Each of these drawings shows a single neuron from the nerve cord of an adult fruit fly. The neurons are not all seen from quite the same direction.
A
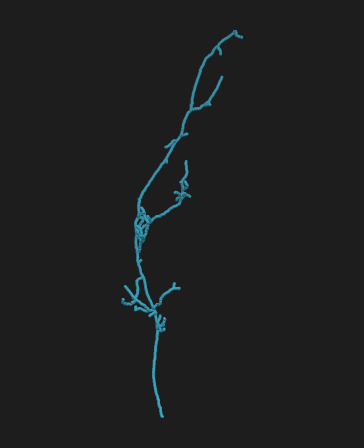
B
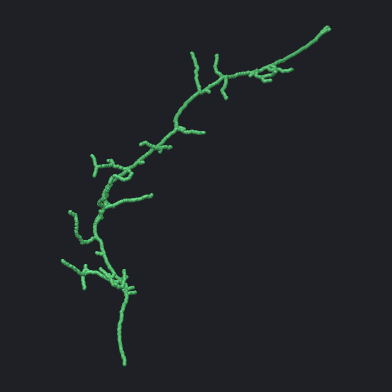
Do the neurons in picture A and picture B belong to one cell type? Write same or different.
different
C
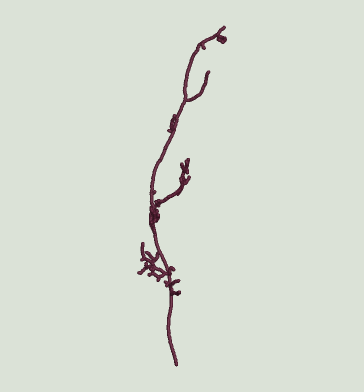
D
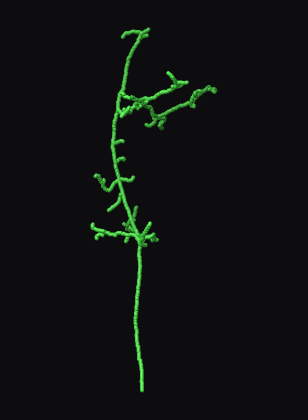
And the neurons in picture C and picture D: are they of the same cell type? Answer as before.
different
